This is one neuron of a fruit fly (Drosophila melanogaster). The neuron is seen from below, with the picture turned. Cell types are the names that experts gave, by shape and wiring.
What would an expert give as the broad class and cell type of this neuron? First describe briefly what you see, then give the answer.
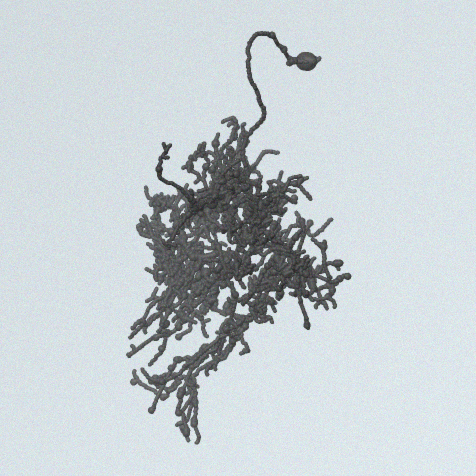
In this view it is taller than it is wide. It is a central-brain intrinsic neuron. It is of cell type SLP057.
